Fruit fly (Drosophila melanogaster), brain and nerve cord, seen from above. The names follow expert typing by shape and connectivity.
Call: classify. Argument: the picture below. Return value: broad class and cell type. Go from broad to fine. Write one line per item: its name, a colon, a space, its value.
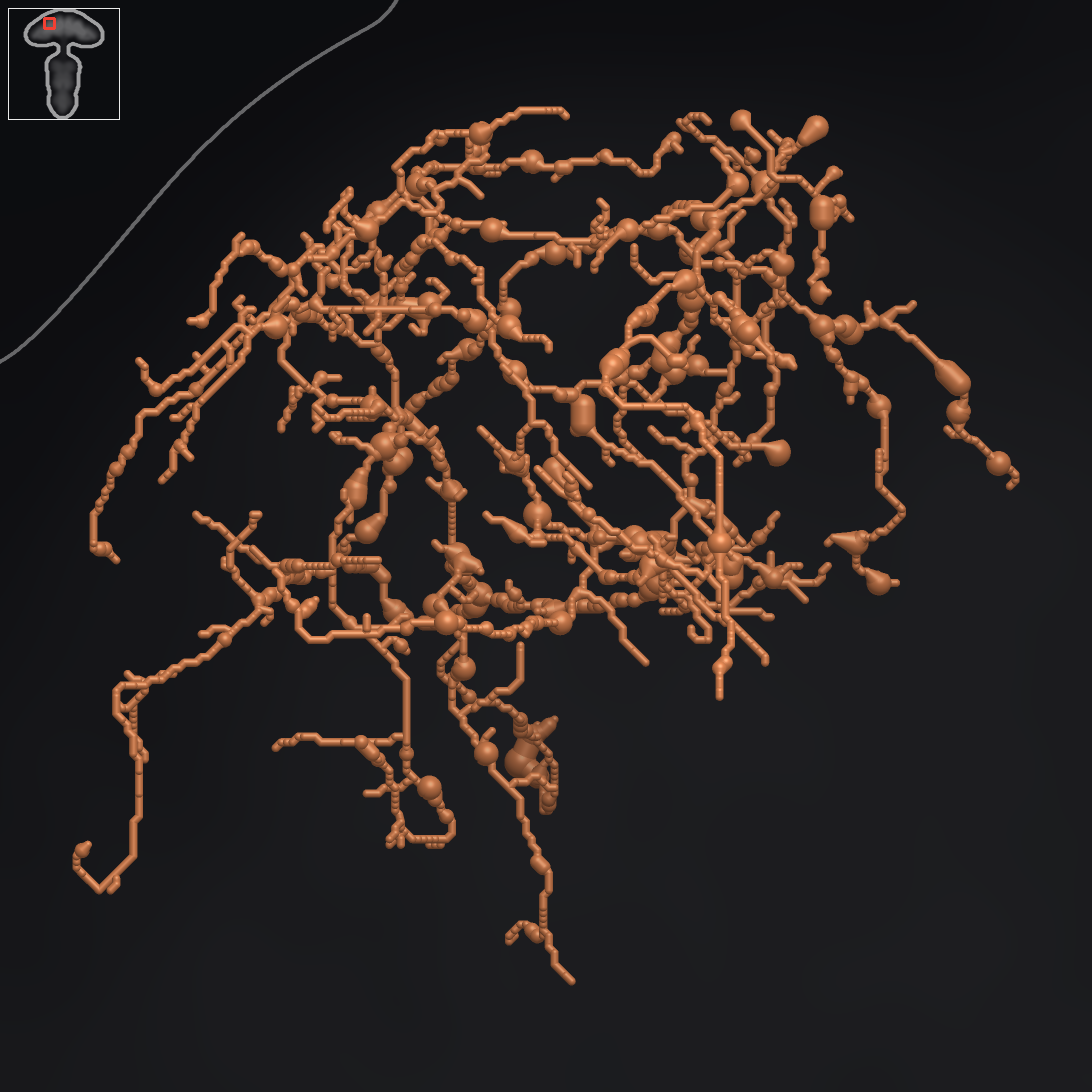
broad class: central-brain intrinsic neuron
cell type: AVLP345_a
